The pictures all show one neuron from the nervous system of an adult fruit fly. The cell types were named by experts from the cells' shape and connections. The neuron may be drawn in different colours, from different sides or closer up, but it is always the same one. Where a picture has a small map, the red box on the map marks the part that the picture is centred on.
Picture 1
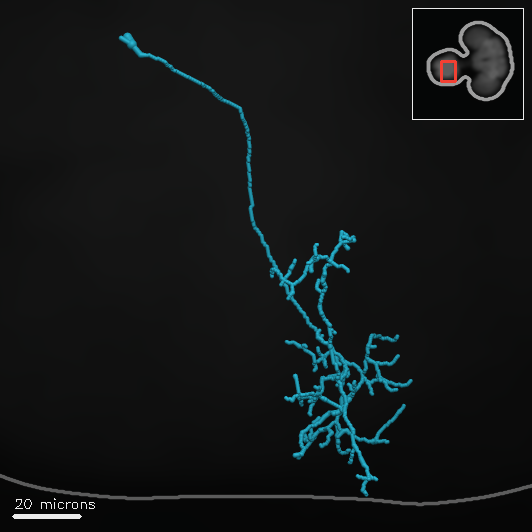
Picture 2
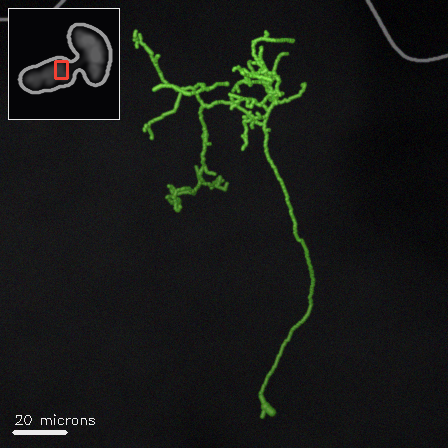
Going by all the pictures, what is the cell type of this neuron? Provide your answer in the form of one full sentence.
As for cell type, this neuron is IN13B079.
